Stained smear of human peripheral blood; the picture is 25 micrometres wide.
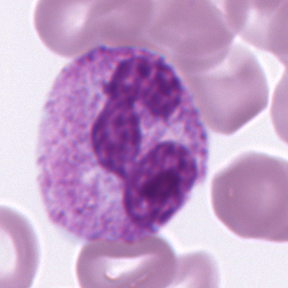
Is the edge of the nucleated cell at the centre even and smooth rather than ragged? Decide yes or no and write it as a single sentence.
Yes, the edge of the cell is even, with no ragged parts or projections.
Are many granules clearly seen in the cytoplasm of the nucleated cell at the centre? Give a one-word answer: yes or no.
Yes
